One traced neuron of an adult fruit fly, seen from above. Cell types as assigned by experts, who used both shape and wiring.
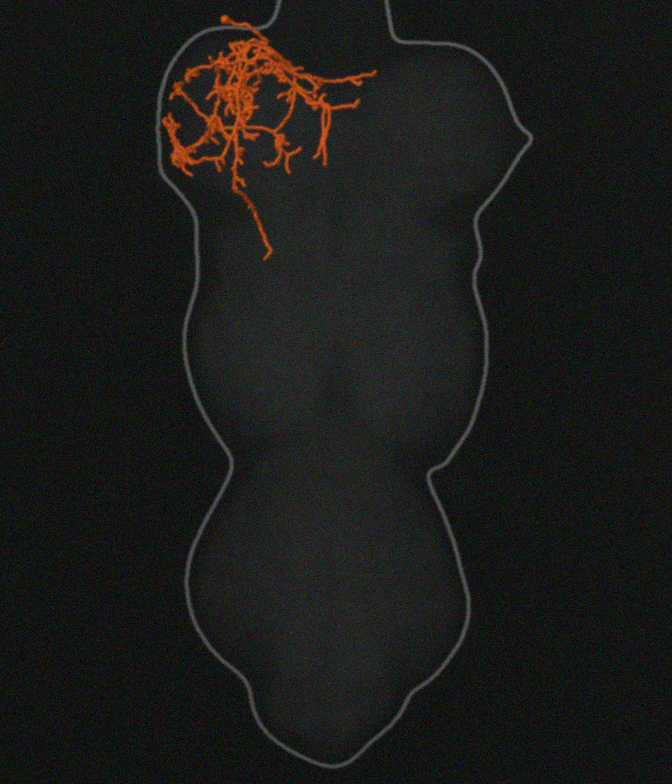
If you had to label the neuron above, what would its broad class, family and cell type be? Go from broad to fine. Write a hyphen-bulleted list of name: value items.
- broad class: nerve-cord intrinsic neuron
- family: hemilineage 09A
- cell type: IN09A012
